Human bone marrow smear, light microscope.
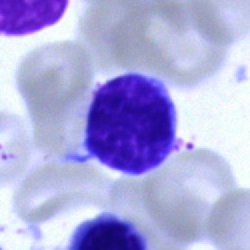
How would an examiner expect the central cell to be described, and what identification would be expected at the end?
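Dense, dark purple chromatin here, with a slightly mottled texture. No distinct nucleolus shows, and there aren't any granules visible in the cell. Notice the small pale blue tag sitting at the lower left edge. It's a lymphocyte.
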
